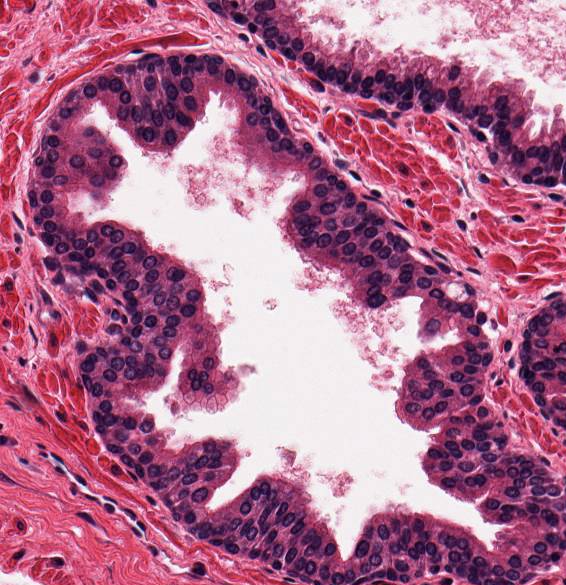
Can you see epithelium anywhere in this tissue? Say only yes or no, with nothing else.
Yes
